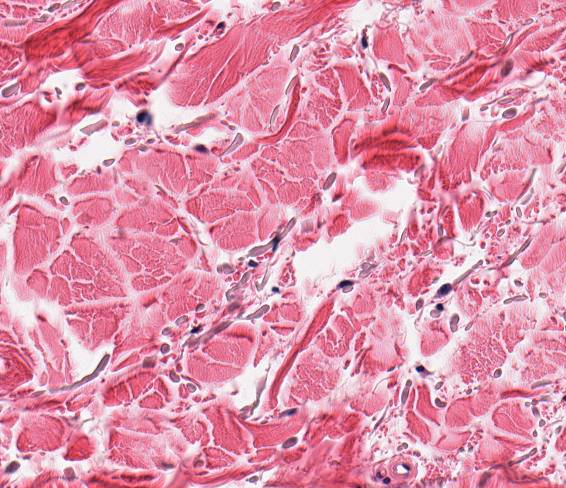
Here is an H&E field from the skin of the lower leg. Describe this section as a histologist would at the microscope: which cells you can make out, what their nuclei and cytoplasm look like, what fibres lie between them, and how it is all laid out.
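Pink eosinophilic fibre bundles occupy the entire field, most of them cut in cross or oblique section as polygonal profiles. A few bundles cut lengthwise run obliquely, one of them through the centre. Fine pale internal cracks break the cross-cut profiles into irregular pieces. At the bottom right edge lies a small vessel with a round lumen.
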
